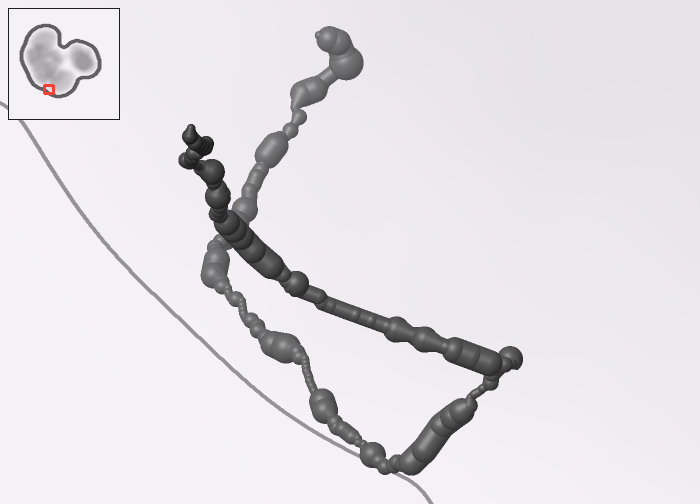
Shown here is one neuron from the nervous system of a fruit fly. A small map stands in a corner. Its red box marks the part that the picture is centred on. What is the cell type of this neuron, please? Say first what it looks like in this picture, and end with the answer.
It has a dozen or fewer branch ends. In this view it is taller than it is wide. Its broad class is photoreceptor or other optic-lobe sensory neuron. It is of cell type R7d.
